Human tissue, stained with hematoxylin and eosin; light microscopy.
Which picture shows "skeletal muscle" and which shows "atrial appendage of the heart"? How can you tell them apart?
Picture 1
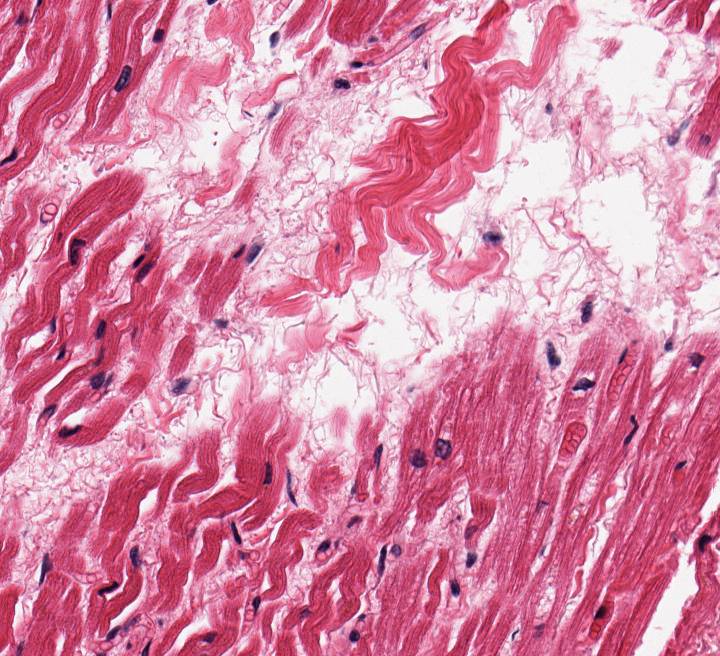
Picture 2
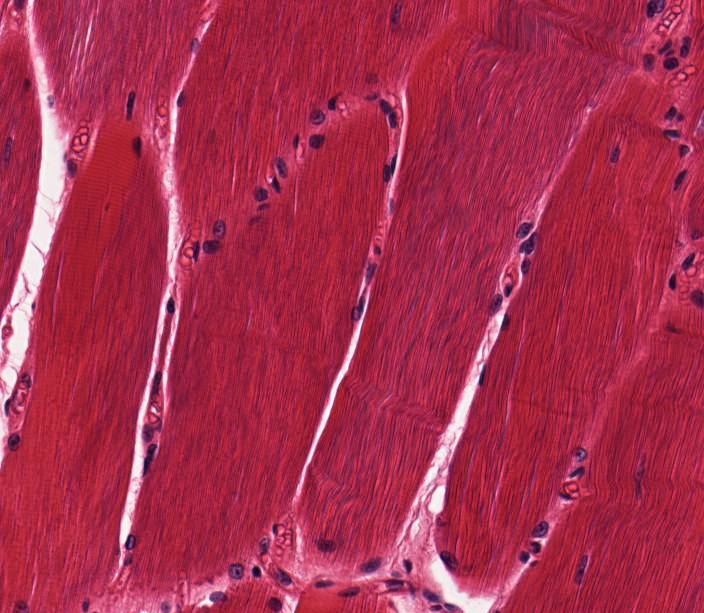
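The atrial appendage of the heart appears in picture 1, and skeletal muscle in picture 2. Picture 1 consists mostly of closely packed muscle fibres, many with a wavy course on the left and in the centre, and their oval nuclei sit centrally within them. Picture 2 shows deeply eosinophilic fibres with fine lines along their length, flattened nuclei at the fibre edges, and separate unbranched bands that do not join.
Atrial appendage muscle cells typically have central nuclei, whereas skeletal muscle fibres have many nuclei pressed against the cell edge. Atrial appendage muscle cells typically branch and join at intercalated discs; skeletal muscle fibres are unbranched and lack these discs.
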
